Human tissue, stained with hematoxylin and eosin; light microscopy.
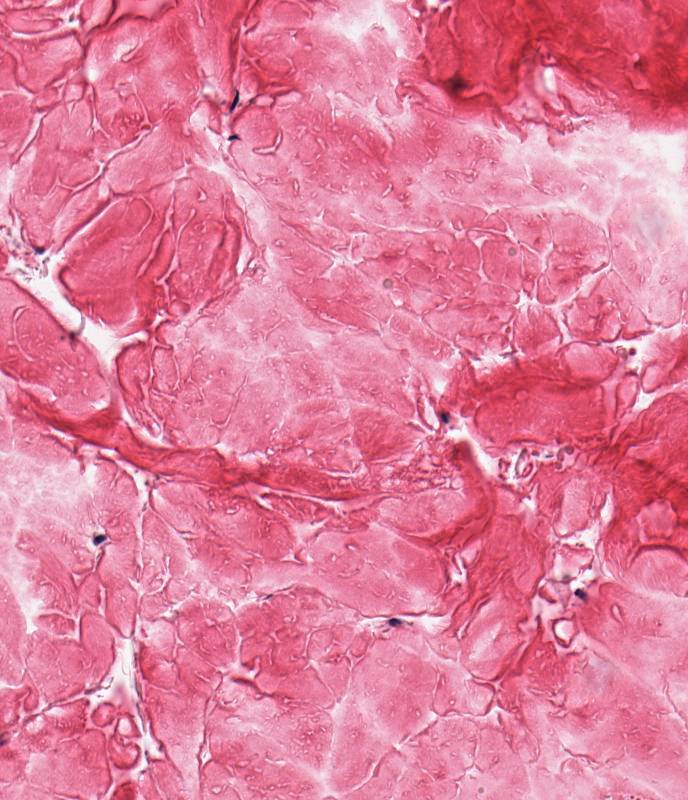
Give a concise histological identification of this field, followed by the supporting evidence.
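What you have here is dermis. Pink eosinophilic material fills the whole field, broken into irregular polygonal blocks by thin pale clefts. The few nuclei are small and dark and sit in those clefts. You won't find epithelium, glands or fat cells anywhere.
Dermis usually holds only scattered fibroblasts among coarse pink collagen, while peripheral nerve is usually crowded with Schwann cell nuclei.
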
